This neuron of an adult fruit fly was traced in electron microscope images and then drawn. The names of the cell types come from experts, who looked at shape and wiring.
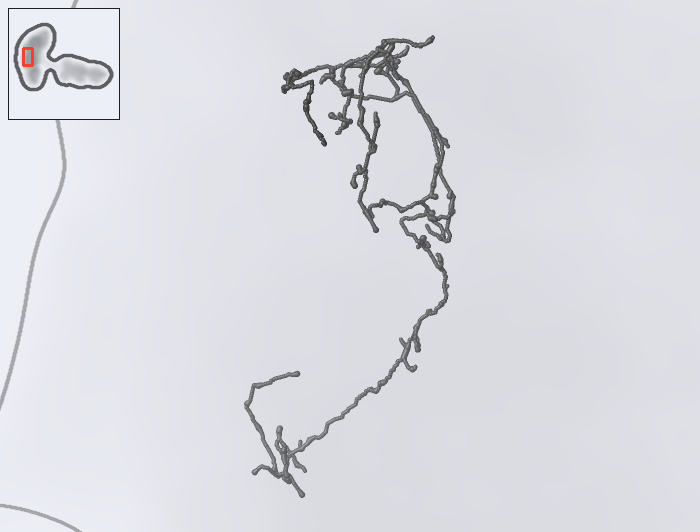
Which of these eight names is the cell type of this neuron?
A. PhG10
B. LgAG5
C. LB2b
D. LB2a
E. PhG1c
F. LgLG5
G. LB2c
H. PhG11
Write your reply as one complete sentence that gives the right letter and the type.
Listed as option A, the cell type PhG10 is that of the neuron.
